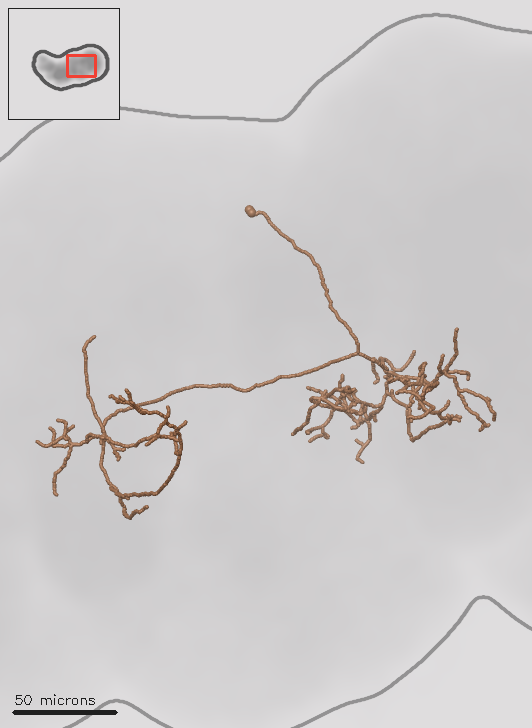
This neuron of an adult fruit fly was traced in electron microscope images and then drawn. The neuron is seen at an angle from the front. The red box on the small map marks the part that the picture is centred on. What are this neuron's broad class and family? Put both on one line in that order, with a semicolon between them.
central-brain intrinsic neuron; hemilineage DM6_central1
